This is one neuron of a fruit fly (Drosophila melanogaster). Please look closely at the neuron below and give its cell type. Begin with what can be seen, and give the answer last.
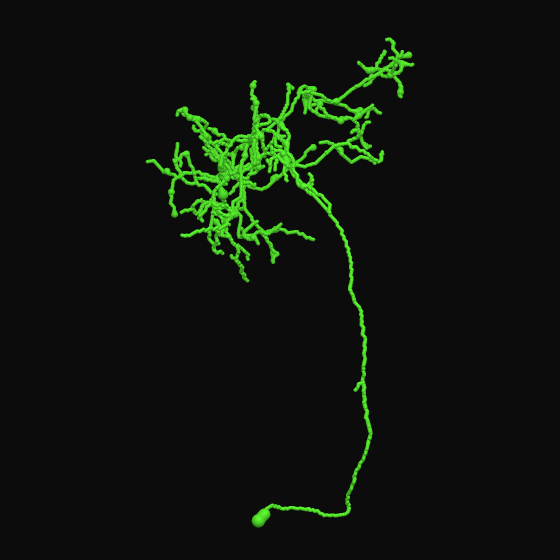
The cell body is at the bottom of the picture. The picture shows dozens of branch ends. Its broad class is nerve-cord intrinsic neuron. The cell type is IN12B078.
